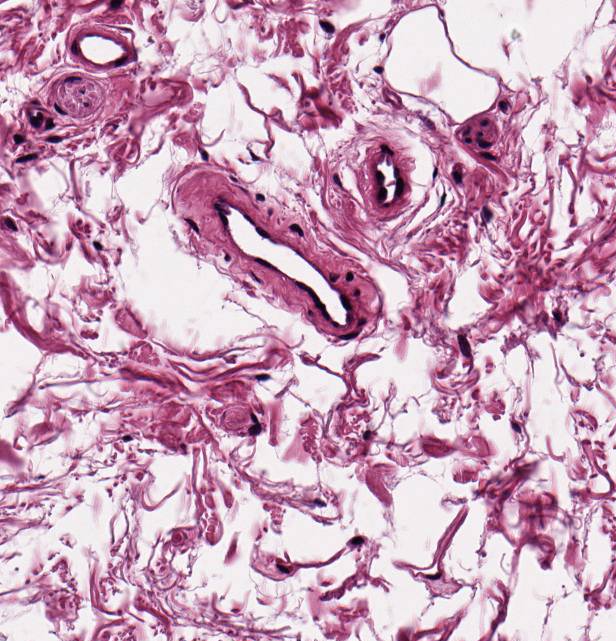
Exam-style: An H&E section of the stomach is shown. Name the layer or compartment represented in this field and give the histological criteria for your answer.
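Here we have loose connective tissue: wavy pink fibre bundles lie loosely apart, with wide clear spaces between them all through the field.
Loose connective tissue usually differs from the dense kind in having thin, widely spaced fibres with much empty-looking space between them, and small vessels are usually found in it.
Notice that the clear spaces are irregular in shape, not the round, thin-walled vacuoles of fat cells. Running diagonally across the centre, from upper left down towards the right, is an elongated vessel with an open lumen lined by flattened, dark endothelial nuclei.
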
